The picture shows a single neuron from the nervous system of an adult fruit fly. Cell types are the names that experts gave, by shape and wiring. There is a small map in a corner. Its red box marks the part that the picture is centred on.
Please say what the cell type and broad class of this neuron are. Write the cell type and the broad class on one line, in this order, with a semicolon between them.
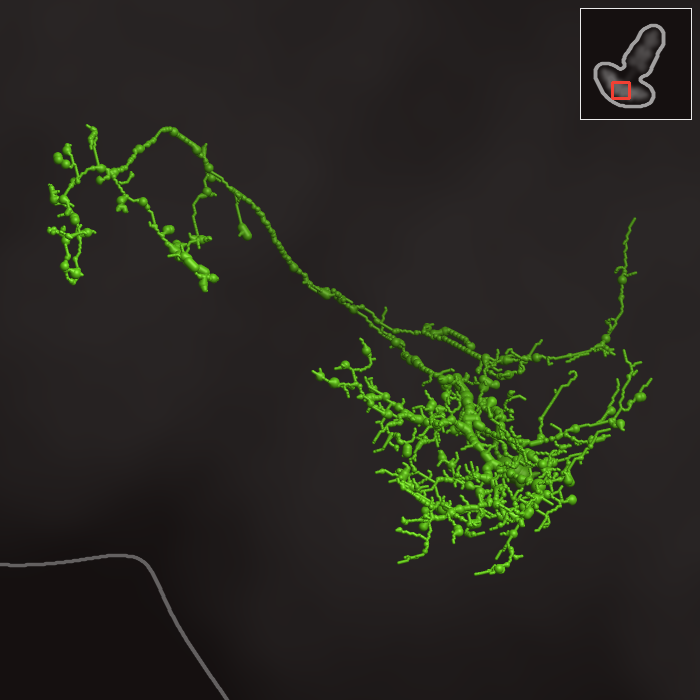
GNG183; central-brain intrinsic neuron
